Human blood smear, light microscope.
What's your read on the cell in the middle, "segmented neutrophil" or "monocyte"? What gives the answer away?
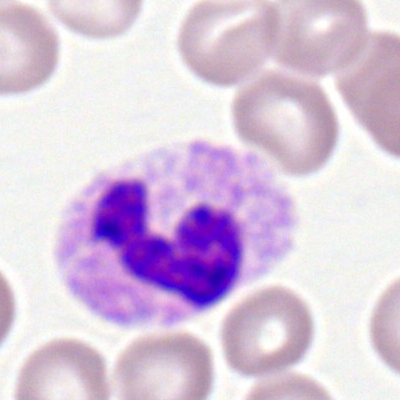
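Segmented neutrophil, not monocyte. Nuclear lobes lie in a curved, U-like arc.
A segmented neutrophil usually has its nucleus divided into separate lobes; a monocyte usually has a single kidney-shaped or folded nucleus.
Cytoplasm plentiful, pale pinkish-lilac, filled with fine lilac granules.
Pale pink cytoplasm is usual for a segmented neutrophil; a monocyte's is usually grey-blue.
Chromatin dark purple, coarsely clumped.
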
